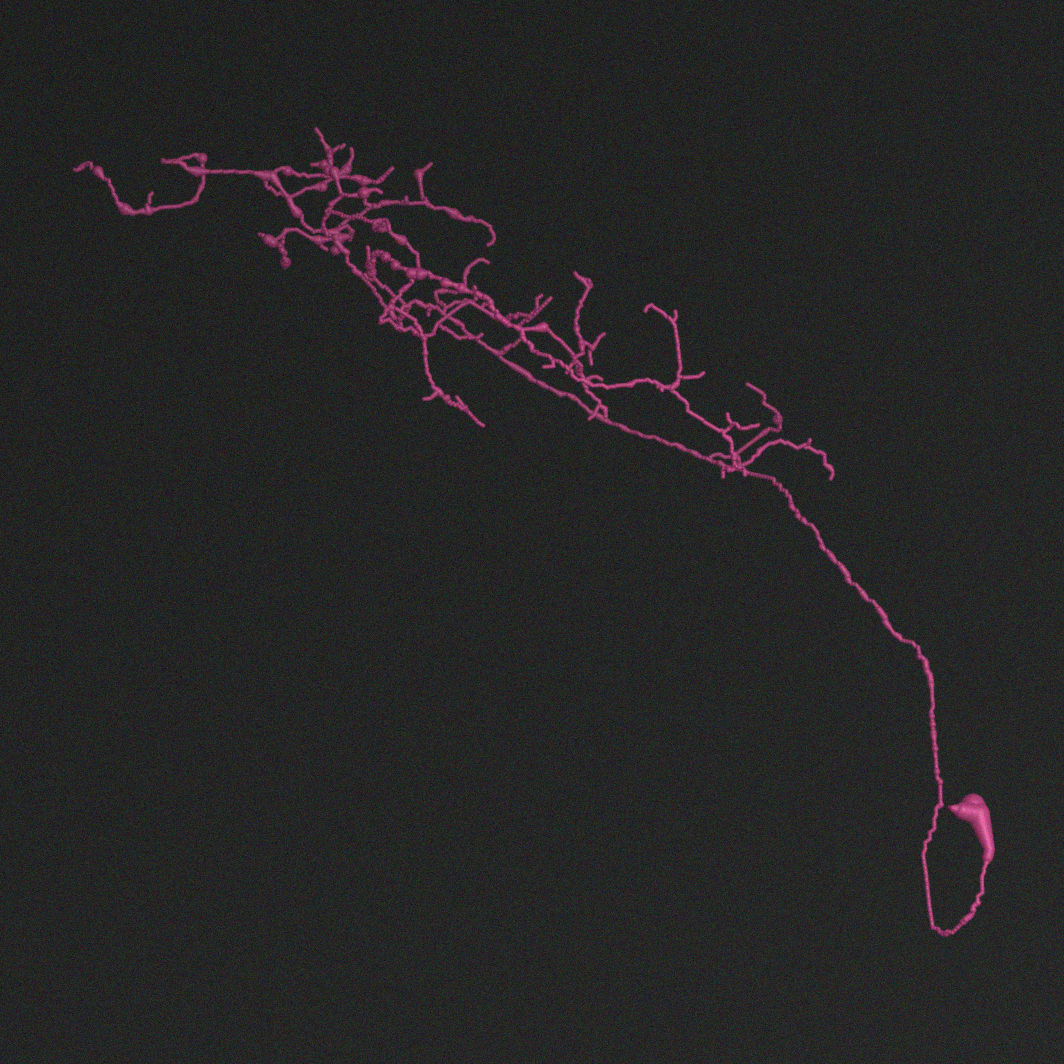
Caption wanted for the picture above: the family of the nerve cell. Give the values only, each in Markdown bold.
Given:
**hemilineage SIPa1_ventral**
